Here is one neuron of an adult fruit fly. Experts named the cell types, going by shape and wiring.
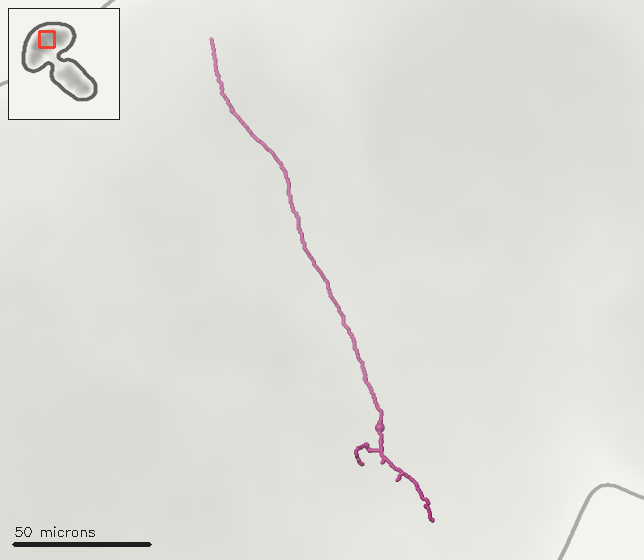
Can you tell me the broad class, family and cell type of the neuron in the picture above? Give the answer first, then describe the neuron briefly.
It is a sensory neuron entering the brain. Its family is called class mechanosensory. The cell type is JO-EV3. It is in the brain and does not reach the nerve cord. By the scale bar it is about 180 microns tall in this view. There are a dozen or fewer branch ends.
